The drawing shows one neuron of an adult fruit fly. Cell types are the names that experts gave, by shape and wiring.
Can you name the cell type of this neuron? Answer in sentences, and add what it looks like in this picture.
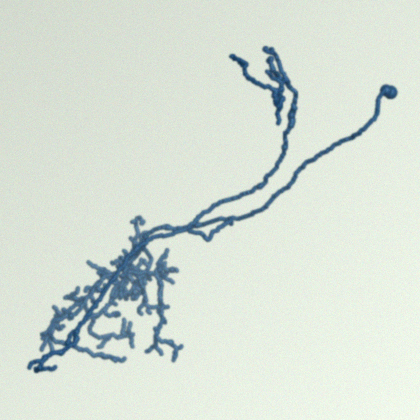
The cell type is WED163. It is a central-brain intrinsic neuron. The picture shows dozens of branch ends. As drawn here it is about as wide as it is tall.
